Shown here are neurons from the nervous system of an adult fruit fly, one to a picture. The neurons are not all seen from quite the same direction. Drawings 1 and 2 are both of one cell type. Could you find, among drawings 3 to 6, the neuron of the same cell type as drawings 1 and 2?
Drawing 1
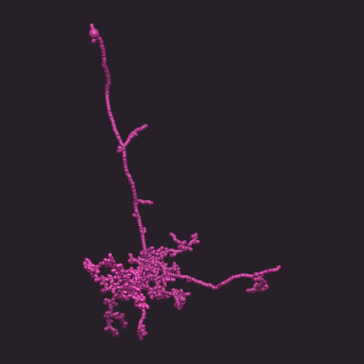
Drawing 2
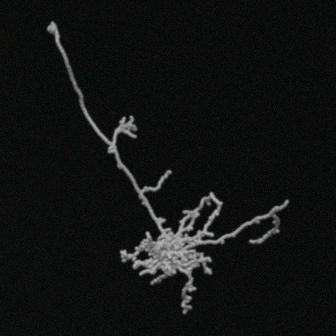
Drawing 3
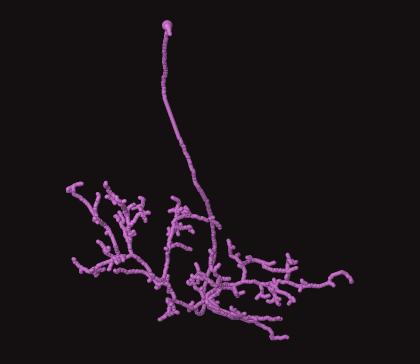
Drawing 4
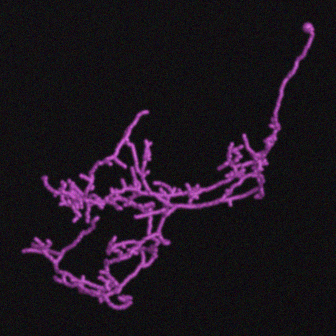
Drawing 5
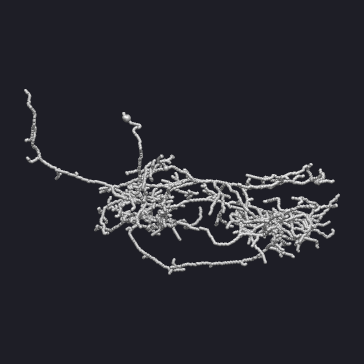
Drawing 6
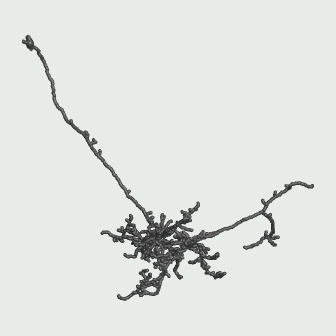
6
